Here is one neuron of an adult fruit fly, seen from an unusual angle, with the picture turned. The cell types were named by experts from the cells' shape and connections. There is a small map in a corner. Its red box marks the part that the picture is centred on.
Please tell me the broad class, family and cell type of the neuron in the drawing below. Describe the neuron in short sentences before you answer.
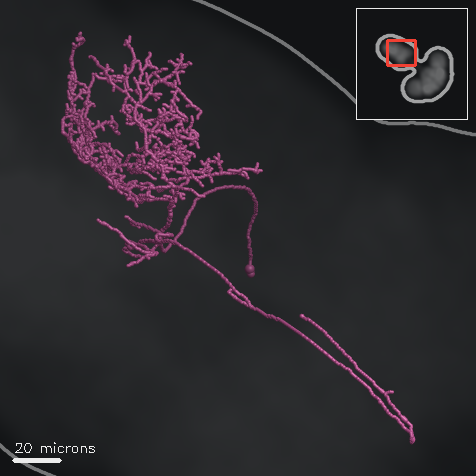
It is in the nerve cord and does not reach the brain. Its cell body lies in the middle of the picture. The picture shows dozens of branch ends. This is a nerve-cord intrinsic neuron. Its family is hemilineage 23B. It is of cell type IN23B032.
